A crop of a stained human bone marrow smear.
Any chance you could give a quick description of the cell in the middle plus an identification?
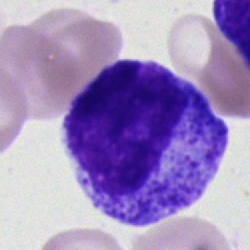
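See how the outline is roughly round, with a slightly irregular, angular edge. The cytoplasm makes a crescent-shaped rim, widest on the lower right, filled with many dark purple granules on a paler lilac background, and without clear vacuoles. That is a myelocyte.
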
